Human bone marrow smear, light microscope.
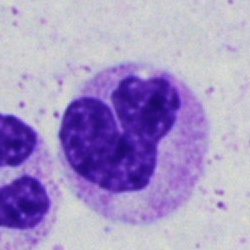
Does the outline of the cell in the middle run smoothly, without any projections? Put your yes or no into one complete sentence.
Yes, the cell's outline is smooth, without projections.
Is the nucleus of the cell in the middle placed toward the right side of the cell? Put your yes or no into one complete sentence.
No, most of its cytoplasm is found to the right of its nucleus.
